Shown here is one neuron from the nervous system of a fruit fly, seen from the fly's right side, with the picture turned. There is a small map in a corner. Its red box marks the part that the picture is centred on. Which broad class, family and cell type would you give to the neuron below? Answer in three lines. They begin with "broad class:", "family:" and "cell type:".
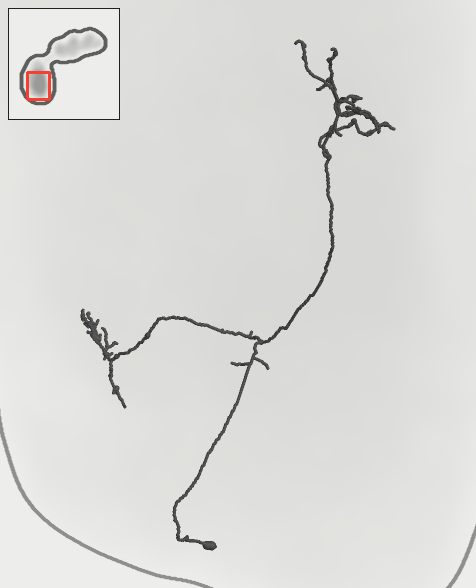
broad class: central-brain intrinsic neuron
family: hemilineage SMPad2
cell type: PS008_b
